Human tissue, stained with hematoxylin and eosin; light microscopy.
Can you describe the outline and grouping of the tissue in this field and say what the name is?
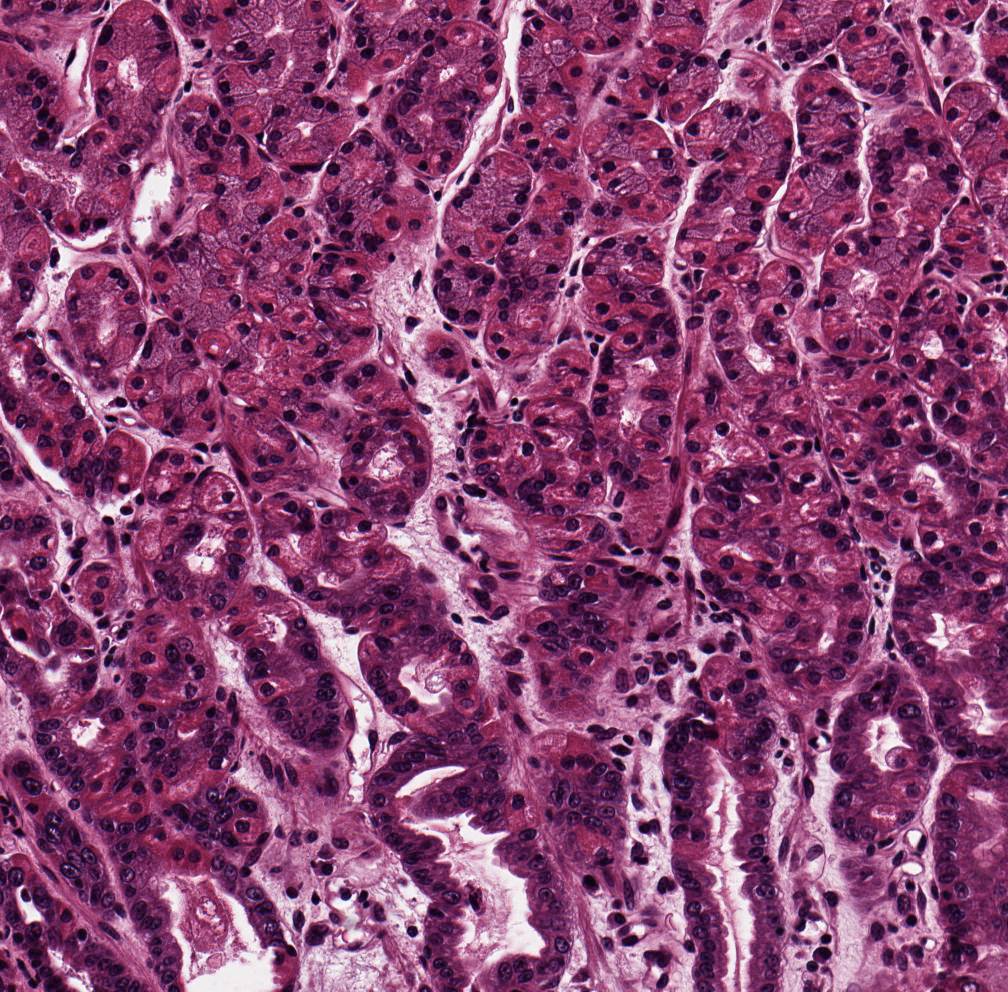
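First: upper gland cells with abundant granular pink cytoplasm and mostly one round, central nucleus. Second: lower tubules running roughly parallel, vertical to slightly oblique. Third: thin strands of pale loose stroma between the glands, holding scattered small dark nuclei. Fourth: a wider strip of pale loose stroma running down from the upper centre toward the lower middle. The tissue is stomach.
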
